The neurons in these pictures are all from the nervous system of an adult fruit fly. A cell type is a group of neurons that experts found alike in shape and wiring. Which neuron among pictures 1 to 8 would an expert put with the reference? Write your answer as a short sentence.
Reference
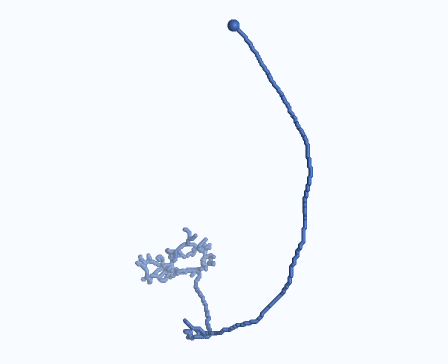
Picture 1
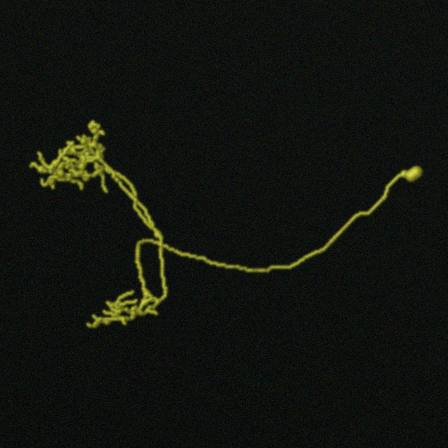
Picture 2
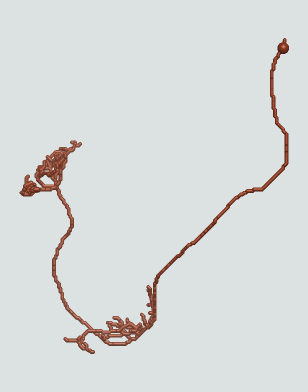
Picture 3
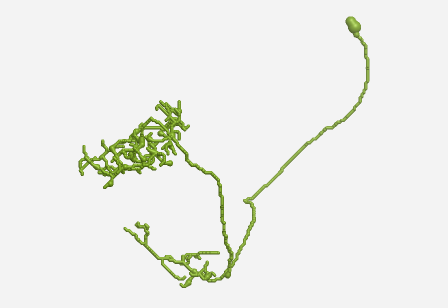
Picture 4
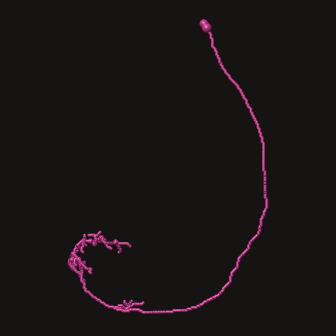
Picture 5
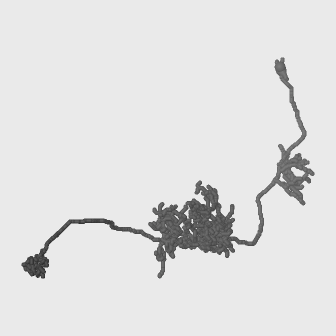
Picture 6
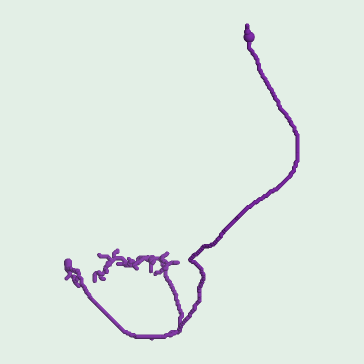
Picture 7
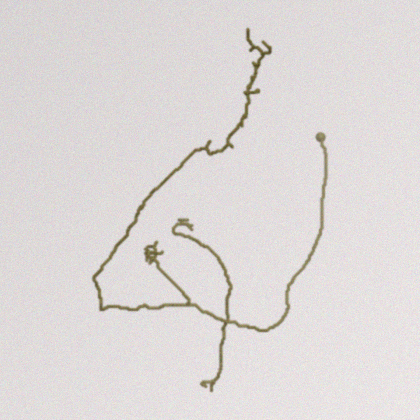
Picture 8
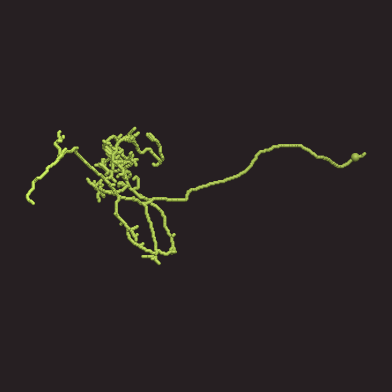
Picture 4 is of the same cell type.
